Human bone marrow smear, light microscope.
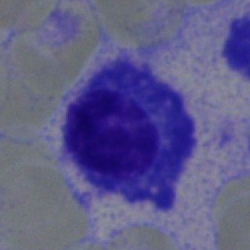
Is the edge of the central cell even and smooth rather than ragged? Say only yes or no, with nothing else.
No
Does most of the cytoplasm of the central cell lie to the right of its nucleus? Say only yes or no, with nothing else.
Yes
